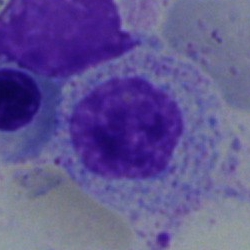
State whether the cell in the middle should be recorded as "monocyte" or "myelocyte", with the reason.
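This one is a myelocyte. See where the nucleus sits: toward the upper left, leaving a wider band of cytoplasm to the lower right. Its chromatin is dark purple and somewhat clumped, with lighter patches between darker areas. Small purple-violet granules are scattered throughout the cytoplasm. The cell border is indistinct, and granules lie scattered beyond it.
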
